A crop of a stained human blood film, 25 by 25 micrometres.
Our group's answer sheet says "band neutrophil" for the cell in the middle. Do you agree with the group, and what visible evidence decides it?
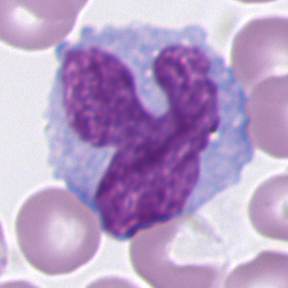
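Start with the outline: roughly round, with an edge that is slightly uneven and frayed. The cell measures about 20 micrometres across. Its nucleus is folded into a U shape whose two arms point upward, and the lower part of it reaches the edge of the cell. The nucleus fills about 60% of the cell's area, and no nucleolus can be seen in it. The cytoplasm is pale grey-blue and holds only very fine, faint granules that look like dust.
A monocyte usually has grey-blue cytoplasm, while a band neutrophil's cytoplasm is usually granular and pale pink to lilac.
So the pale grey-blue cytoplasm, with nothing more than dust-fine granules, speaks for monocyte and against band neutrophil.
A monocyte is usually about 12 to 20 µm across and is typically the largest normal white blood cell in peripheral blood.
At about 20 micrometres, this cell sits at the top of that usual monocyte range. The name band neutrophil therefore does not fit; this cell is a monocyte.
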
